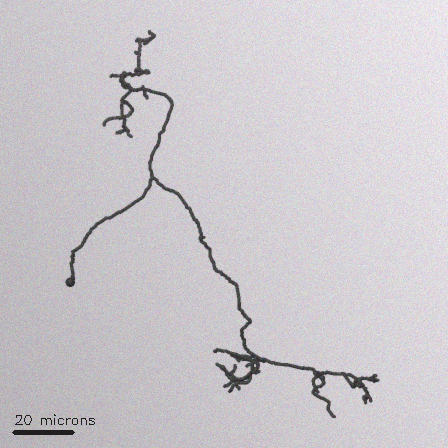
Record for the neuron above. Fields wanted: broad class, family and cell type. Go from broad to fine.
central-brain intrinsic neuron; class DAN; PAM04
